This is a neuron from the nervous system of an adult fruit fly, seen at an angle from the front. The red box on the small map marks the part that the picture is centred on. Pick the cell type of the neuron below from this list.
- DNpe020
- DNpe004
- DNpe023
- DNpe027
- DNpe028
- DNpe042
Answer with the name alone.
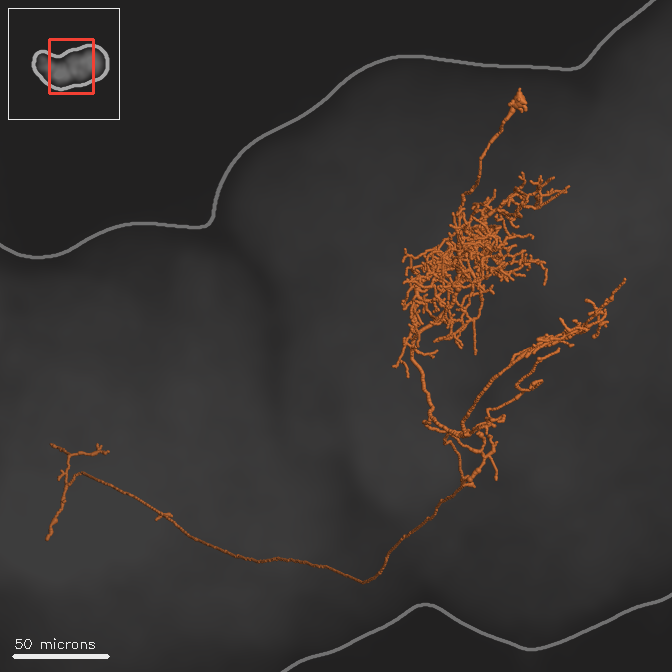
DNpe027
